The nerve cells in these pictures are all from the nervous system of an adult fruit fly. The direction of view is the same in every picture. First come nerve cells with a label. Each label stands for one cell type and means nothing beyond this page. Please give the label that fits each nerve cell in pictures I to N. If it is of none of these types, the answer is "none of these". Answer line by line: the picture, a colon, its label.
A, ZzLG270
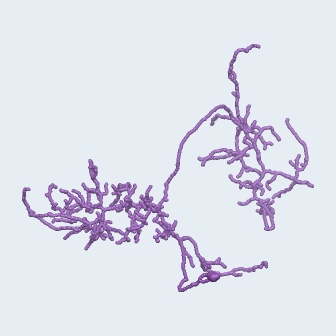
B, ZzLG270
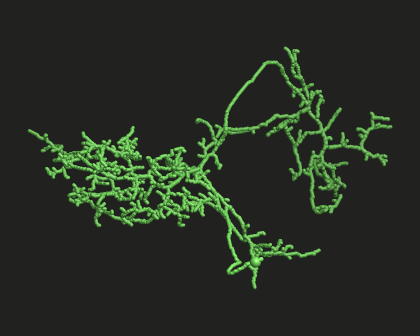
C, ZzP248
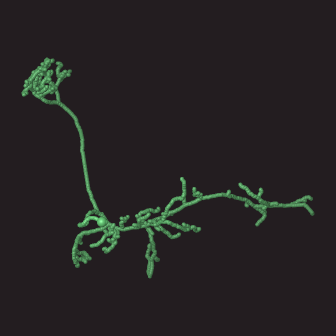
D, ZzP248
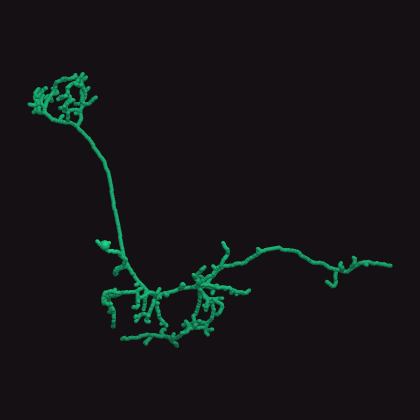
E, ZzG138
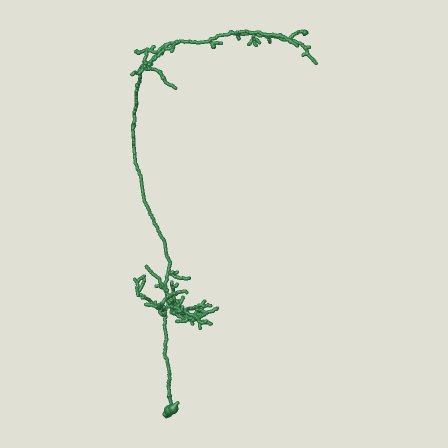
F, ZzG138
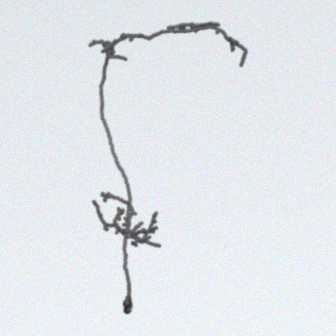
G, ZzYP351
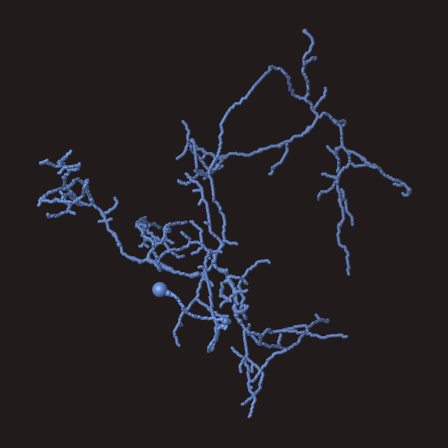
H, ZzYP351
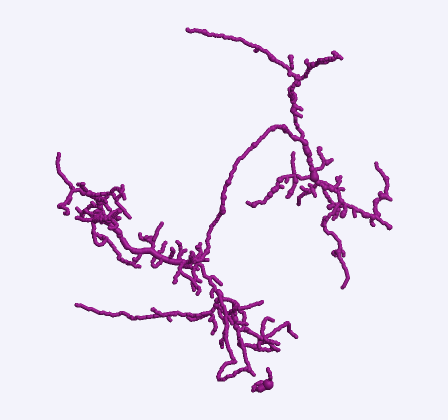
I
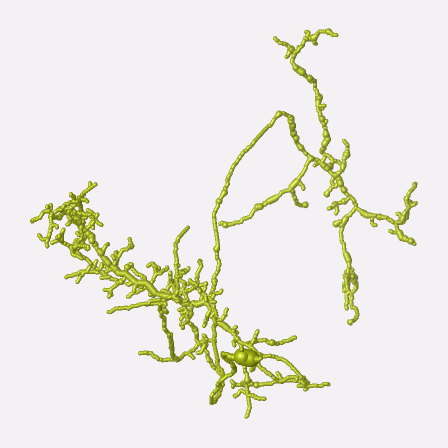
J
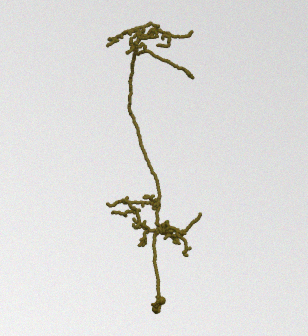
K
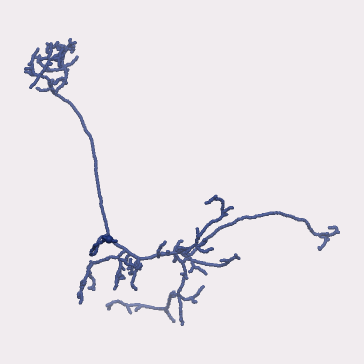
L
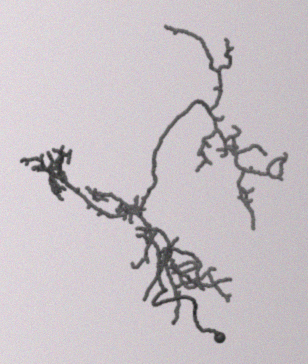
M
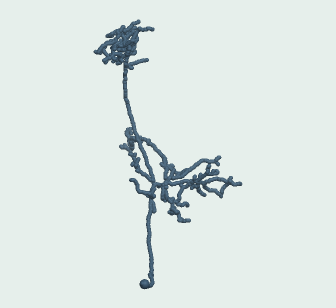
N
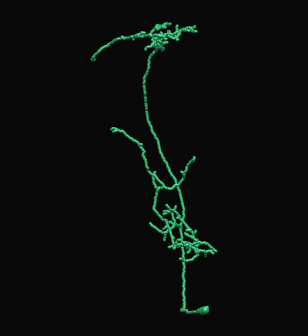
I: ZzYP351
J: ZzG138
K: ZzP248
L: ZzYP351
M: none of these
N: ZzG138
